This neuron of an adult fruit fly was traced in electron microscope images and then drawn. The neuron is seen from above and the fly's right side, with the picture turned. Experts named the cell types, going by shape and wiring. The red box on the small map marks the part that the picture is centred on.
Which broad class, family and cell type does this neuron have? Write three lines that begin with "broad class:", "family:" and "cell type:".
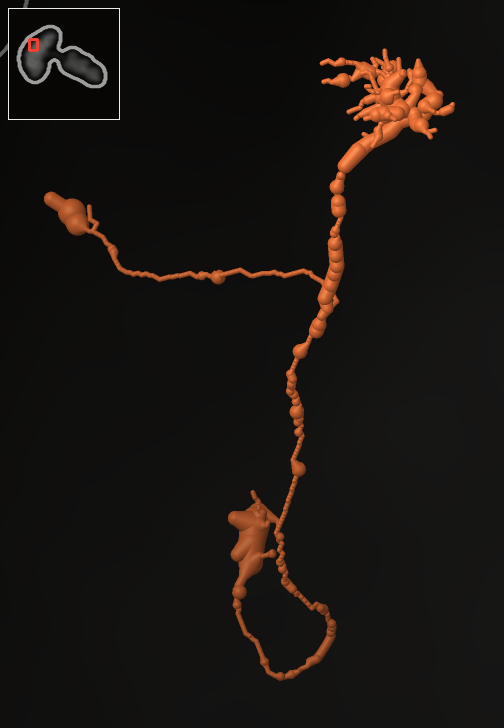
broad class: central-brain intrinsic neuron
family: hemilineage AOTUv3_dorsal
cell type: TuBu01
